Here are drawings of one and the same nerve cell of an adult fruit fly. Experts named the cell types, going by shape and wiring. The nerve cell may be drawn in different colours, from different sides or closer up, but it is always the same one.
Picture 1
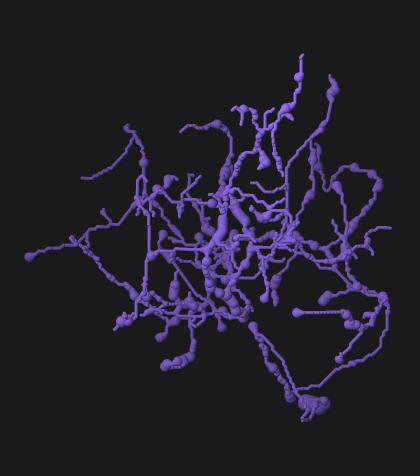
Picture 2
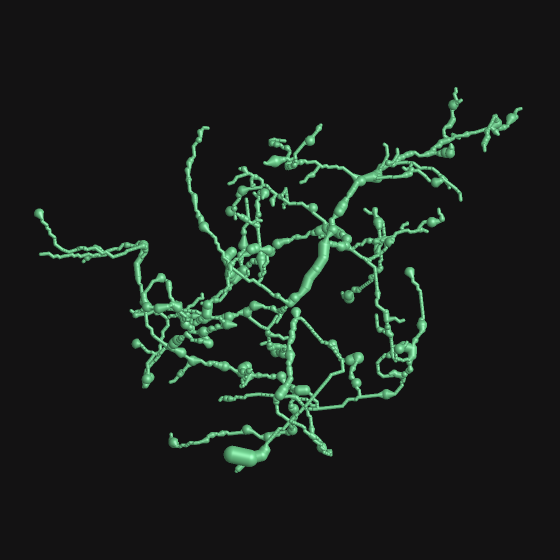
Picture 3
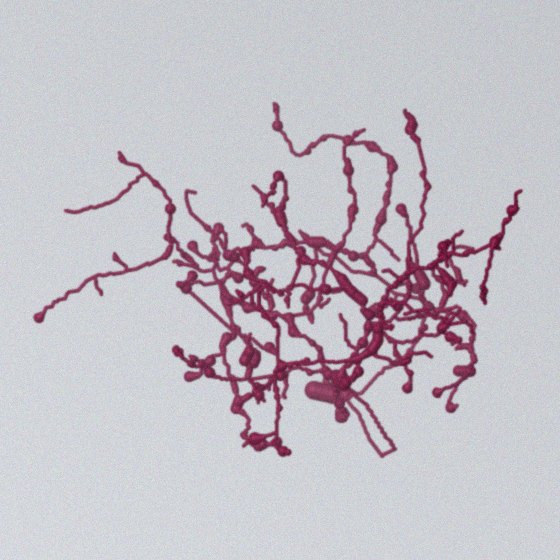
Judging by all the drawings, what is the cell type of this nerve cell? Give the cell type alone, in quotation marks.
"IN01B026"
